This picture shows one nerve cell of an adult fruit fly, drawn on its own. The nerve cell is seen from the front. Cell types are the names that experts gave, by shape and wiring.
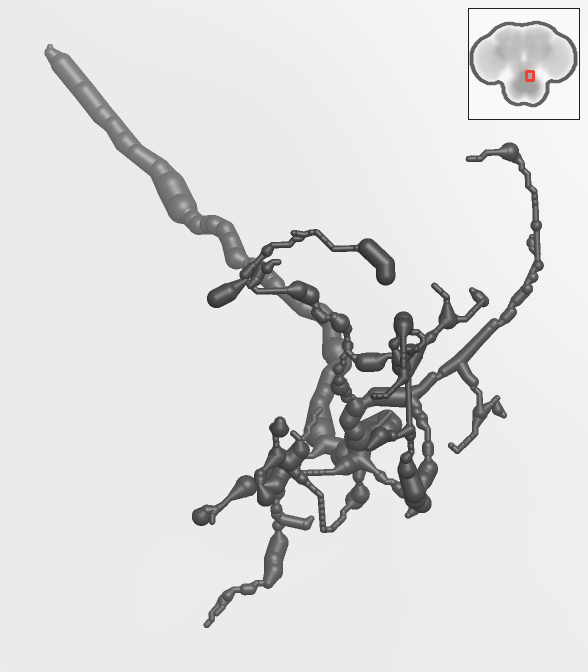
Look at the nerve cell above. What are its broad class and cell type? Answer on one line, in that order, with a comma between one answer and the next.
sensory neuron entering the nerve cord, SNxx10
